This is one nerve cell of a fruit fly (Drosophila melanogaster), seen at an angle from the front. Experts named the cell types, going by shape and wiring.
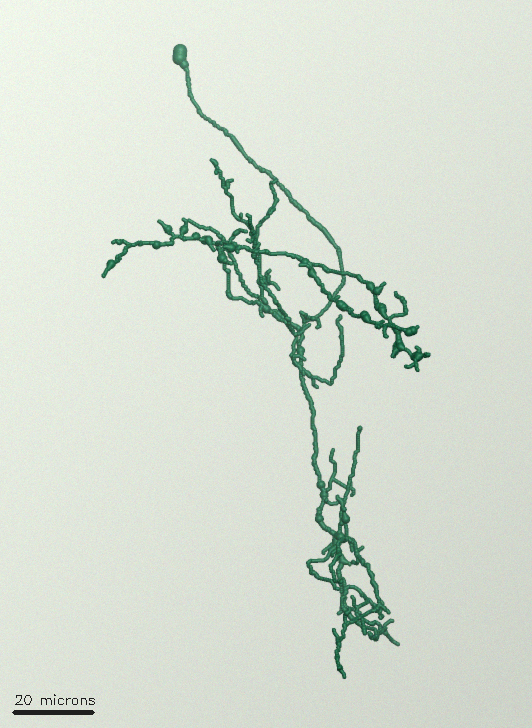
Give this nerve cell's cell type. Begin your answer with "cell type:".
cell type: WEDPN6B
